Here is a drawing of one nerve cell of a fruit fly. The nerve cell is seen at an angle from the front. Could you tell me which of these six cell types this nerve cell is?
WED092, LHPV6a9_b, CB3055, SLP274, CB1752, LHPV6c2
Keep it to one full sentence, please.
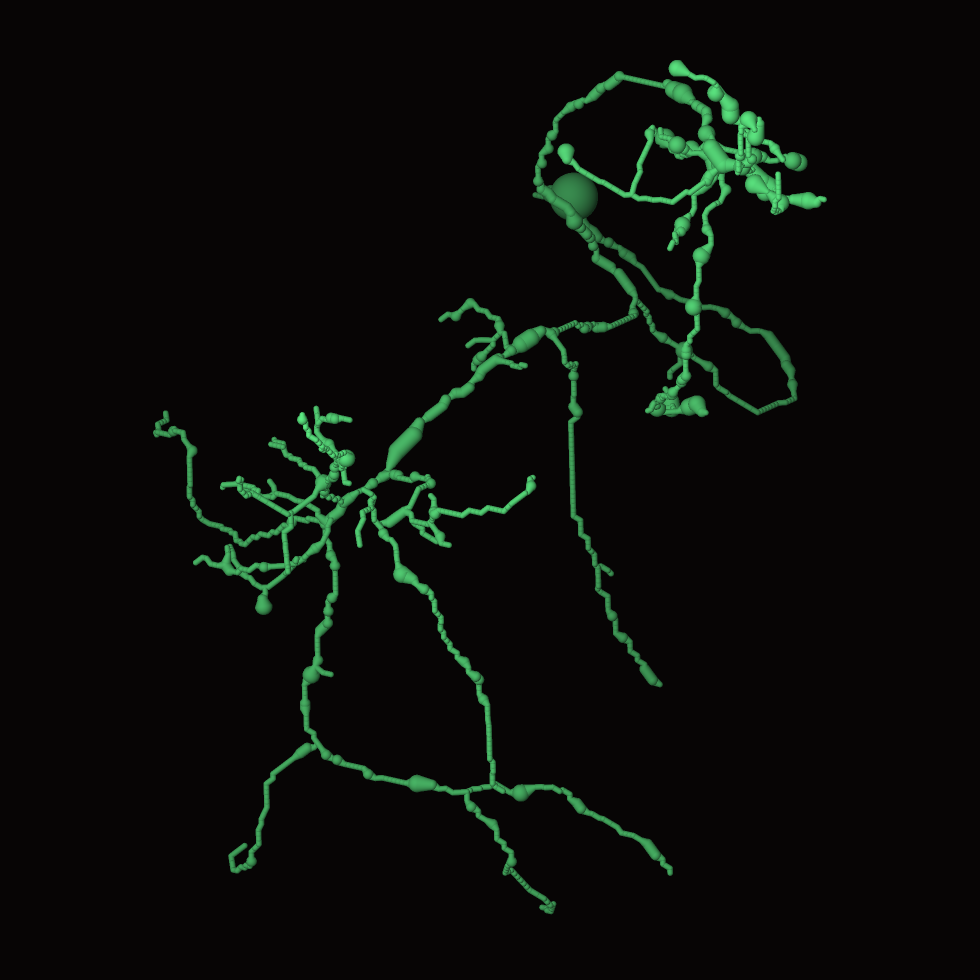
The nerve cell has SLP274 as its cell type.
